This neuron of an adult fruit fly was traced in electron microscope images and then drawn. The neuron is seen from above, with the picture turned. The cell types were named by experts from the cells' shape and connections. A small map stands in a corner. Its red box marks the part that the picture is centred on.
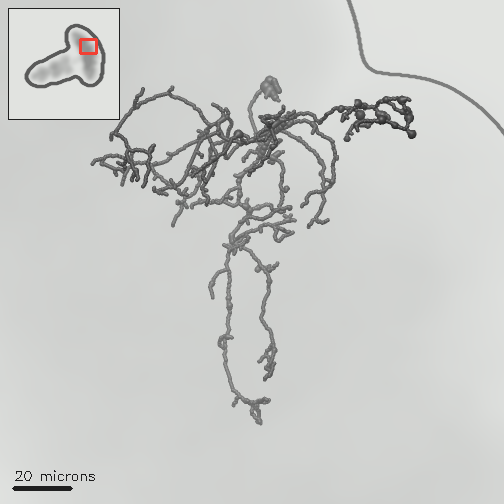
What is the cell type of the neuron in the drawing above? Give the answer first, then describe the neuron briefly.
The cell type is CB1065. This is a central-brain intrinsic neuron. By the scale bar it is about 120 microns tall in this view. The picture shows dozens of branch ends.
